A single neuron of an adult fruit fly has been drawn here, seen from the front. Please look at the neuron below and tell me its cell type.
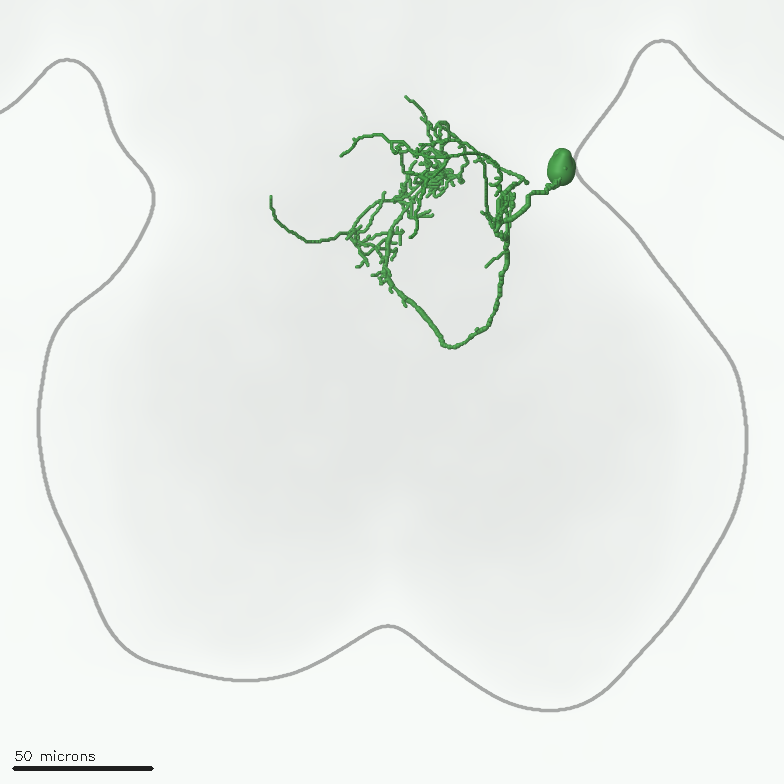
LK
